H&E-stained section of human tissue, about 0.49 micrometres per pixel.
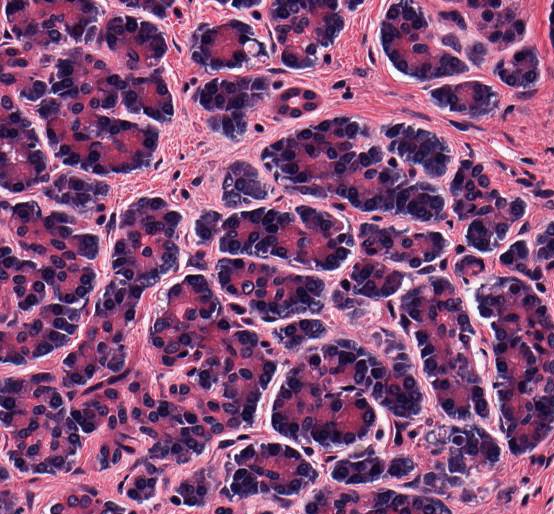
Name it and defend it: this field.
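Exocrine pancreas. Closely packed epithelial nests fill field, split by thin pink fibrous stroma.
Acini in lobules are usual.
Nuclei round, dark, fairly uniform; in many nests set toward outer edge, pink cytoplasm toward centre.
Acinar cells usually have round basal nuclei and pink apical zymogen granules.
Cytoplasm granular, purplish pink.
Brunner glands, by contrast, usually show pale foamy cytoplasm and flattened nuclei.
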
